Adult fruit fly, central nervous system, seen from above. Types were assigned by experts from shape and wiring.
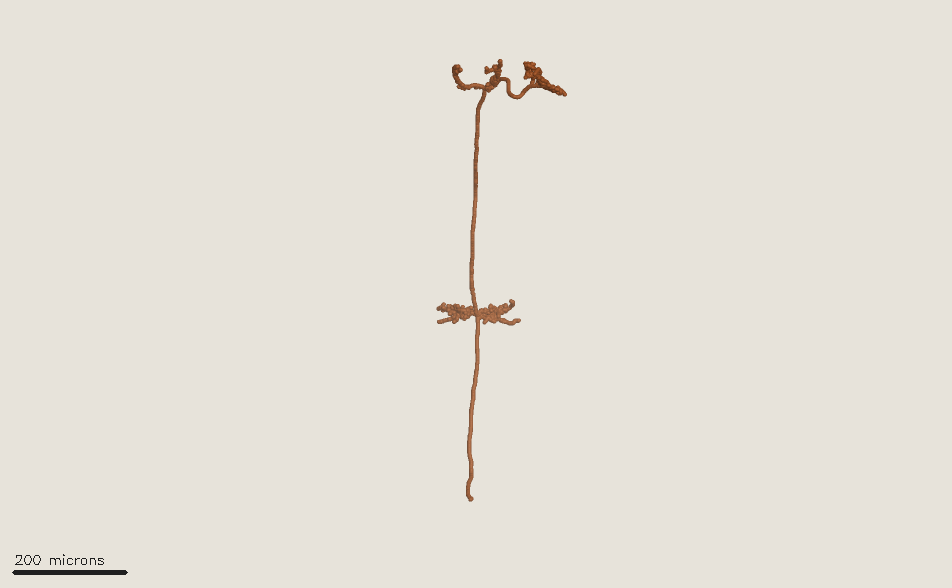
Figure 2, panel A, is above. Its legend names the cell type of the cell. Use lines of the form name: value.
cell type: AN09B017b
